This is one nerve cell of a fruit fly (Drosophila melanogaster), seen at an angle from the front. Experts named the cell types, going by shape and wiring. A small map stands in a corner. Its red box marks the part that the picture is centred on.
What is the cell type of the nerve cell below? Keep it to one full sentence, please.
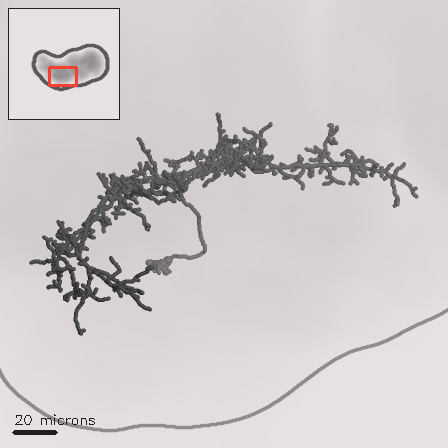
Typed by cell type, the nerve cell is IN12B018.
